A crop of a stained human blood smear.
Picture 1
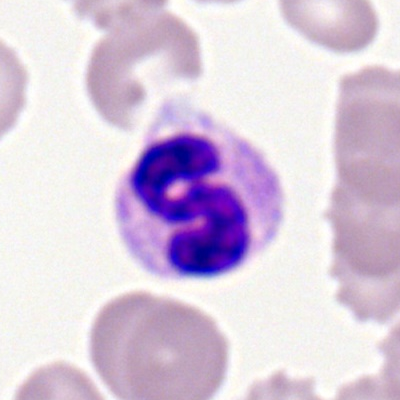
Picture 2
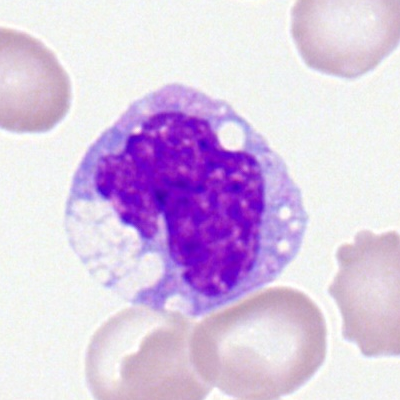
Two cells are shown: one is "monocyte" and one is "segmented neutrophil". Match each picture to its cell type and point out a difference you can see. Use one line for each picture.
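In picture 1 we see a segmented neutrophil: No vacuoles are seen in the cytoplasm.
In picture 2 we see a monocyte: A cluster of many clear vacuoles fills the lower-left part of the cytoplasm.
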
